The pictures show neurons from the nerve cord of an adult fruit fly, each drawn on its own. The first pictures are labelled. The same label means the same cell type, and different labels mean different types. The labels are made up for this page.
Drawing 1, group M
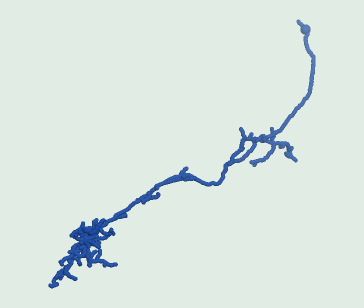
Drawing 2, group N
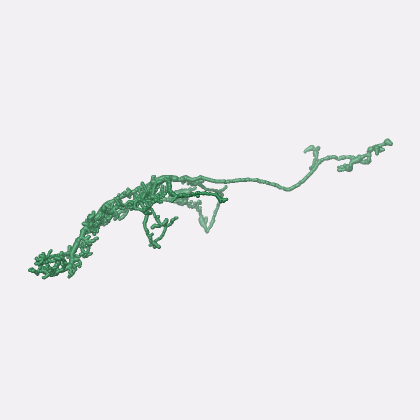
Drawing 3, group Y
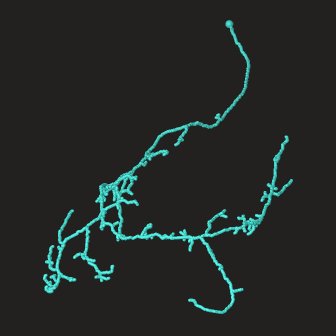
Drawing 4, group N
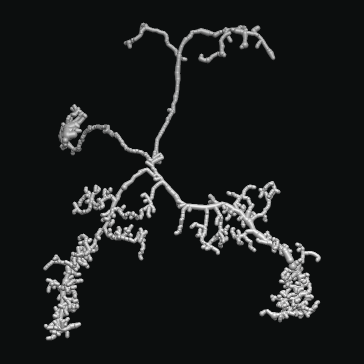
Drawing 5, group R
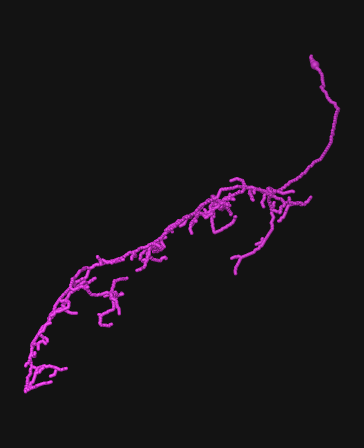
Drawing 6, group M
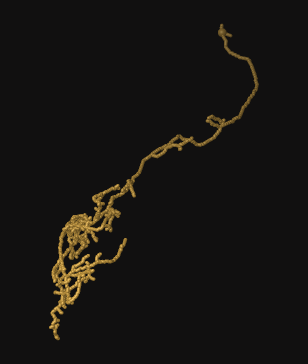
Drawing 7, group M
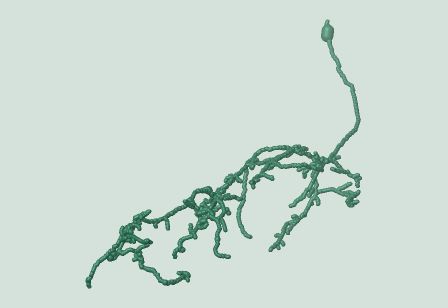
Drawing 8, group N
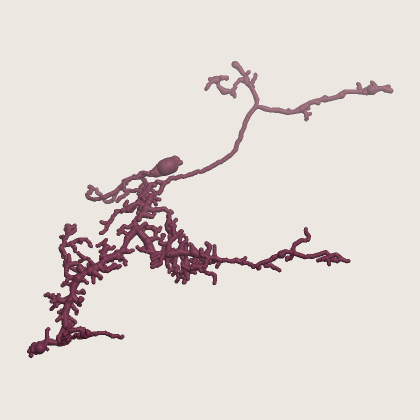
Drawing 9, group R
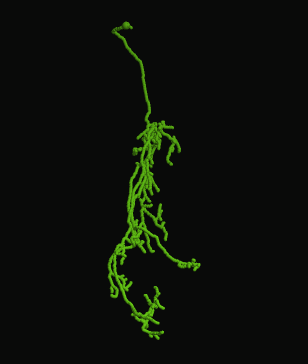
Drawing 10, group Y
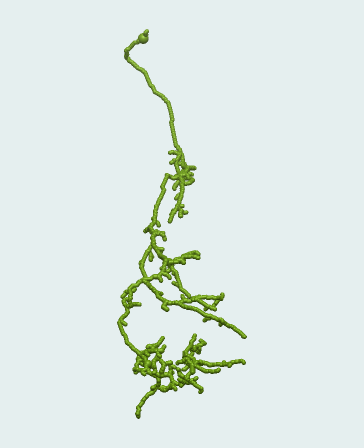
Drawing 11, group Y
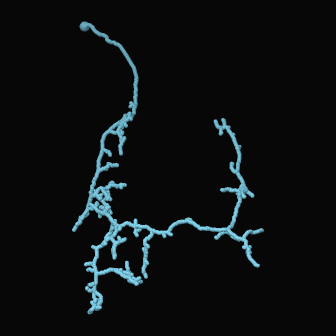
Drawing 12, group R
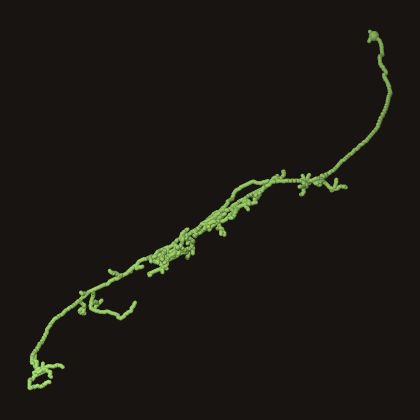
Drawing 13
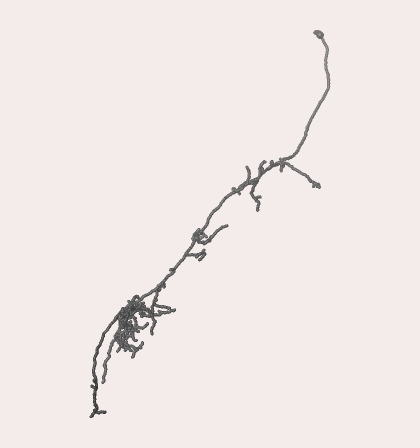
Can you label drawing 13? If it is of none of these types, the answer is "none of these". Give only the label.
group M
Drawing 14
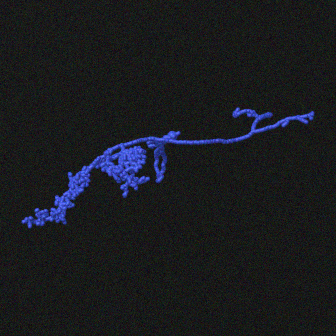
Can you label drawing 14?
group N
